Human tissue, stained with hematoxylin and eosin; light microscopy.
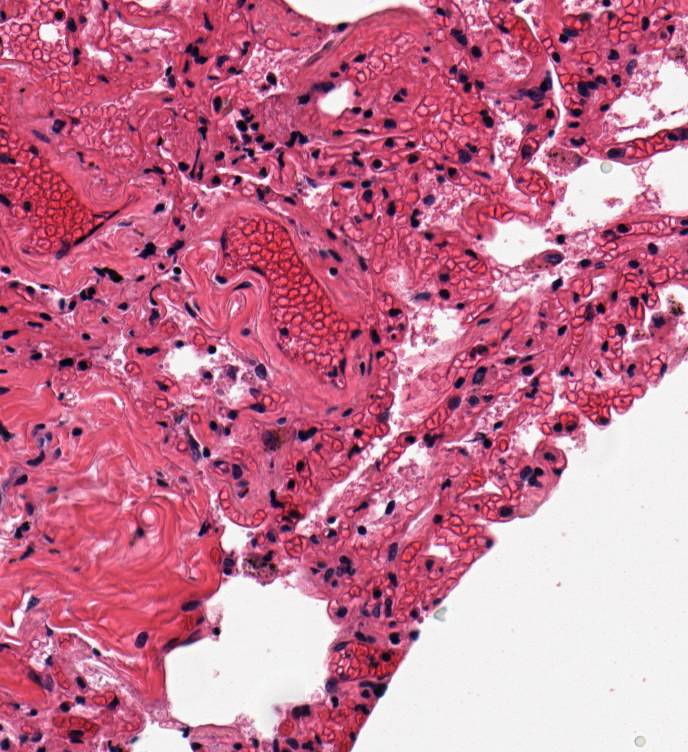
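Lung, haematoxylin and eosin: dense pink tissue fills the left and centre, and the lower right is empty white background. Capillaries in the thin walls are swollen with red blood cells, so the walls look beaded. Wavy pink collagen bundles take up the left and lower left of the tissue. Most nuclei are small, dark and oval to elongated, lying singly rather than in clusters.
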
